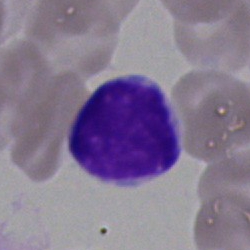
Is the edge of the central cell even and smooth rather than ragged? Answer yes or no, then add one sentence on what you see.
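Yes. The cell surface is smooth without projections.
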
